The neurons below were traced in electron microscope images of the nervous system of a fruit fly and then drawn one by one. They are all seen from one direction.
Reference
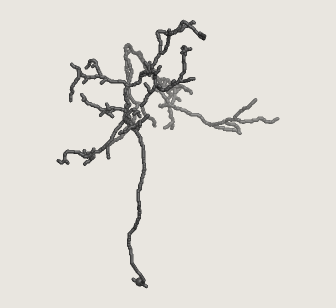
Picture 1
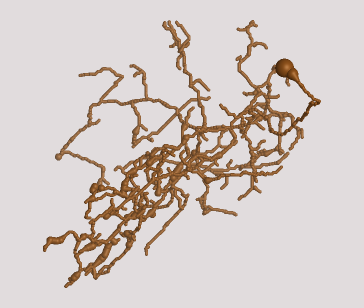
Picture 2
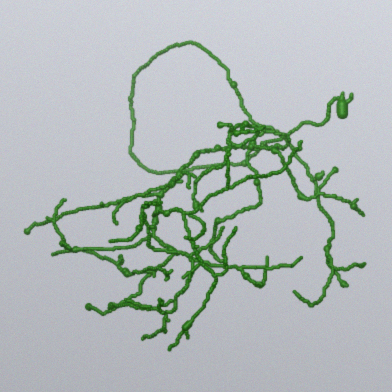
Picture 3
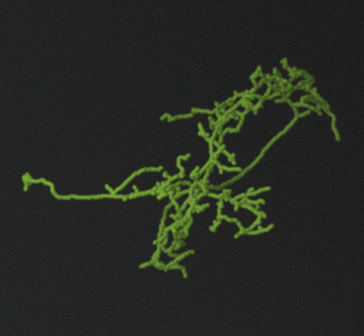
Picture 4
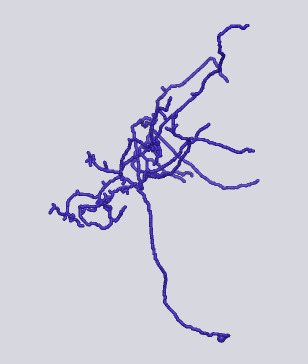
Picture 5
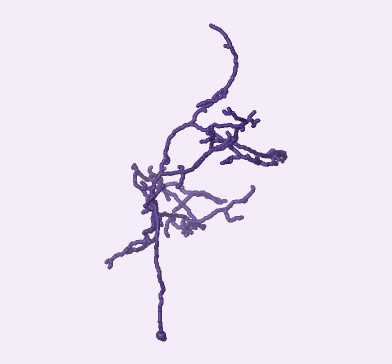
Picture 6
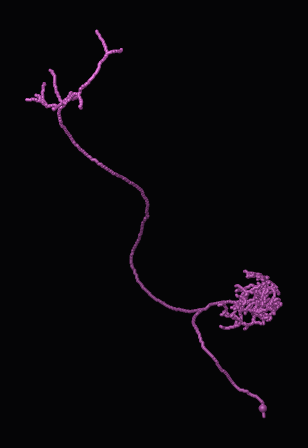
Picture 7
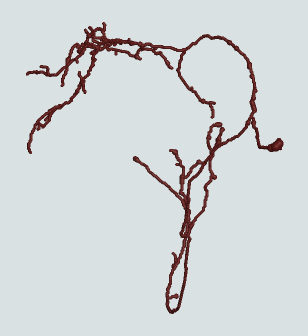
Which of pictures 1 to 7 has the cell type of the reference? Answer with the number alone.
4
